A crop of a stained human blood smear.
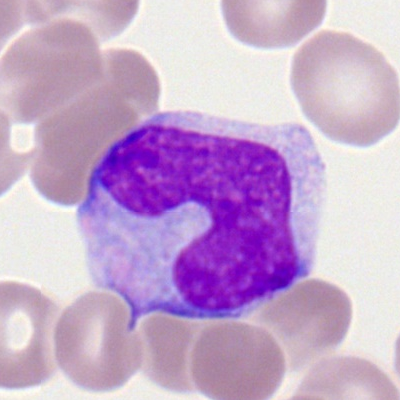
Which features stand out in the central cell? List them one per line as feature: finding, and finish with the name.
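Nucleus: single mass, deeply notched, kidney or horseshoe shape
Notch: opens toward the lower left
Cytoplasm: abundant, pale greyish blue-lilac
Granules: only a fine, faint pinkish dusting, no large distinct ones
Name: monocyte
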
